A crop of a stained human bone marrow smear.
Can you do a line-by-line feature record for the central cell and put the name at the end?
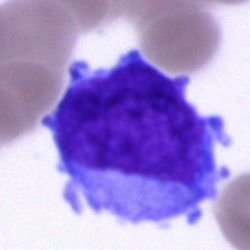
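Outline: many small rounded knob-like blebs all around the edge.
Nuclear chromatin: dark purple, mottled and clumped.
Cytoplasm: pale blue-lavender band along the lower part of the cell.
Granules: none distinct.
Answer: blast.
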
